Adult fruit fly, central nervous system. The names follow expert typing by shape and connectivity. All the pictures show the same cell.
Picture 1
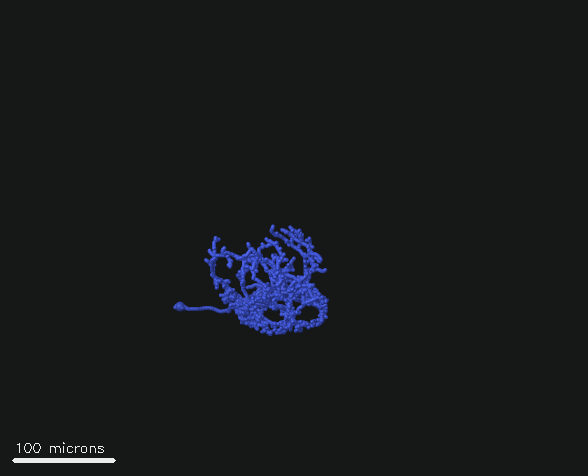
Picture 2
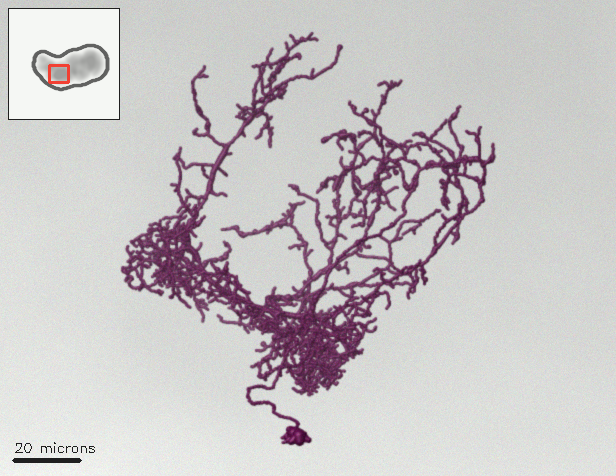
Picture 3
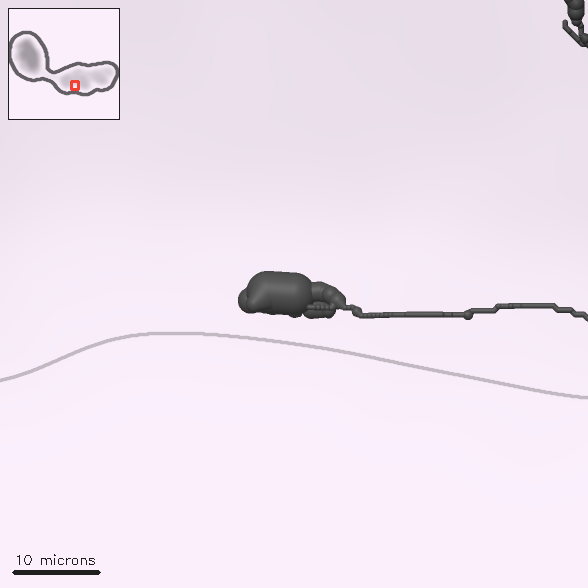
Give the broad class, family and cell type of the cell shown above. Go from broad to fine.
nerve-cord intrinsic neuron; hemilineage 14A; IN14A009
